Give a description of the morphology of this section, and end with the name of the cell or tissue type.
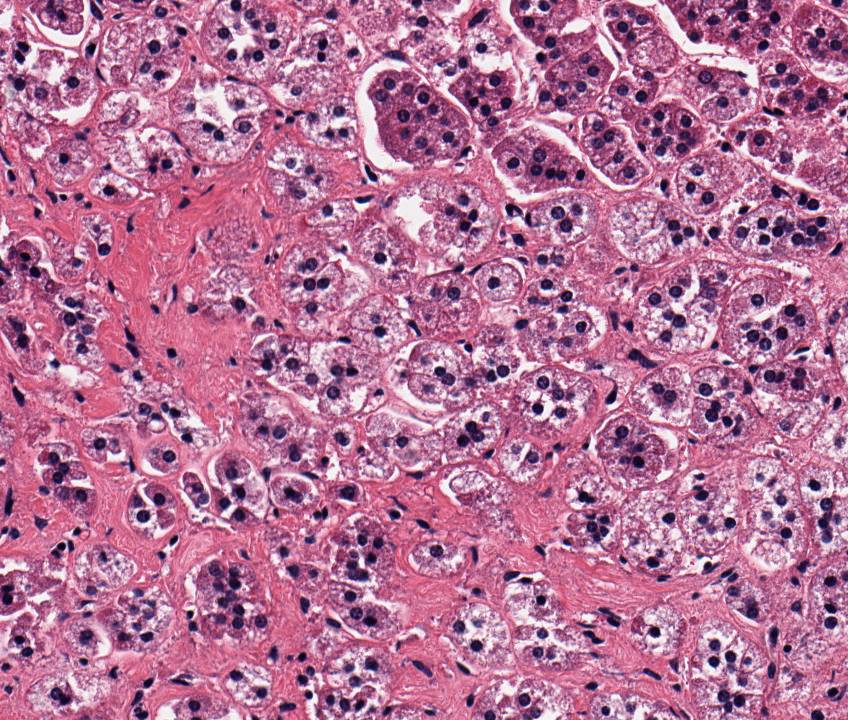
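Rounded nests of cells fill the field, divided by thin pink fibrous septa. Most nest cells have pale, finely vacuolated cytoplasm. Scattered dark spindle-shaped nuclei lie in the stroma between the nests, and a broader band of pink collagenous stroma crosses the left and lower centre. This section is adrenal gland.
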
